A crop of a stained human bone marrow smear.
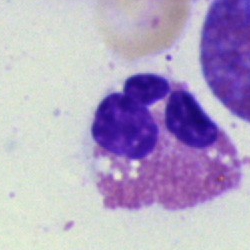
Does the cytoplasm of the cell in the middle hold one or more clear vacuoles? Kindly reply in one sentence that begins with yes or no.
Yes, in the cytoplasm of the cell there is at least one clear vacuole.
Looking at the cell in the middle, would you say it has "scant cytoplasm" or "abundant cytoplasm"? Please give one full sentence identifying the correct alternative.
A wide area of cytoplasm encircles its nucleus.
